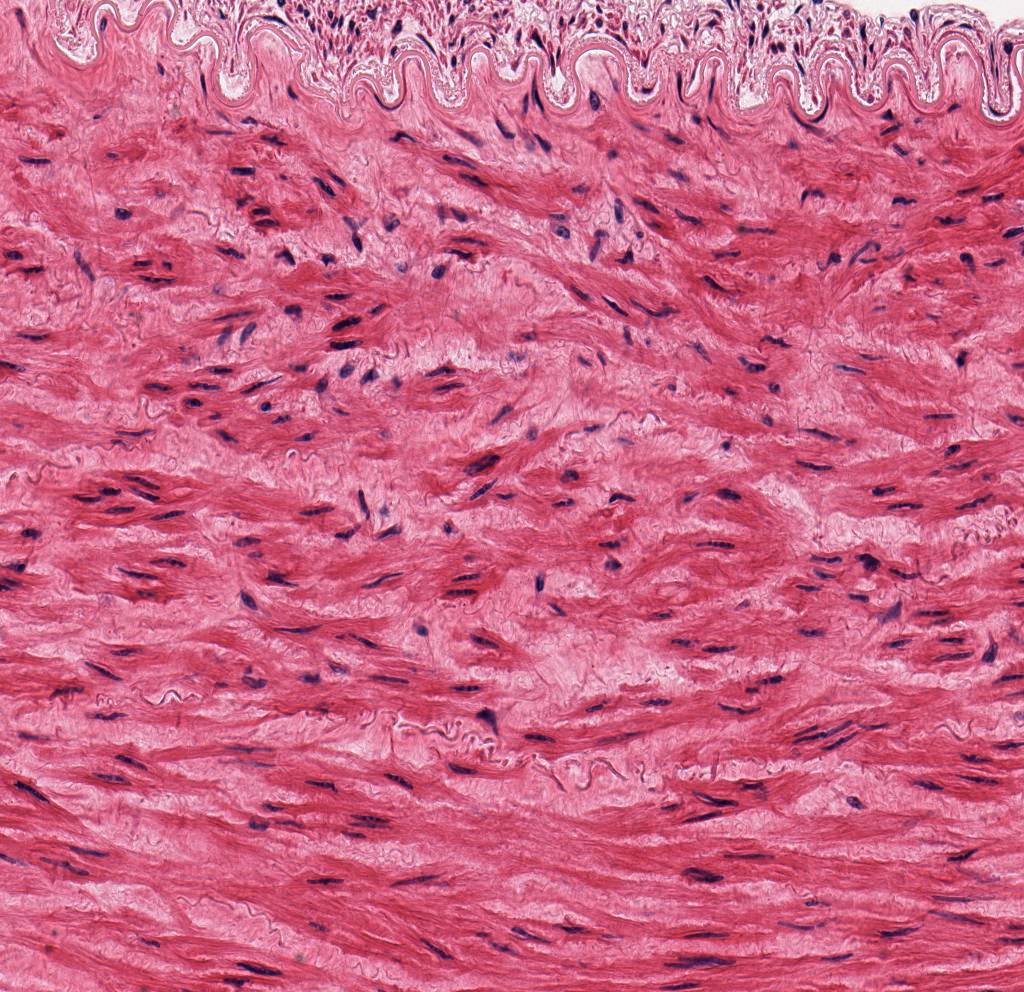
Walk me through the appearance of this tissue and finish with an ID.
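Top edge: a thin, glassy, strongly wavy pink band, above which a narrow zone of loose tissue holds small dark nuclei. Below the band, thick muscle fills the field, its smooth muscle cells bundled mostly horizontally, roughly parallel to the band, with dark purple, elongated, blunt-ended nuclei. Tissue: tibial artery.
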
